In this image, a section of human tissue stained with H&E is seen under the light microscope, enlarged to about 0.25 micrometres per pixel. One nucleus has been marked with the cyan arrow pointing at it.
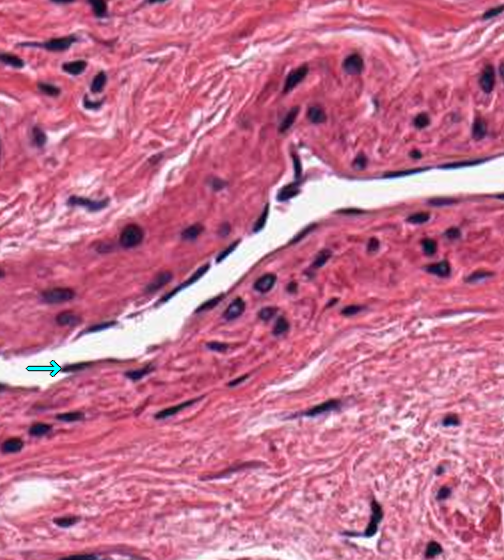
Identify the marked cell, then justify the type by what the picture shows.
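The marked nucleus belongs to an endothelial cell. The nucleus is thin, elongated and flattened, with its long axis running parallel to the edge of the lumen. The nucleus is dark and evenly stained throughout, with no internal detail visible. Almost no cytoplasm can be made out; the cell forms a thin line with no clear outline of its own. The cell lies directly along the lower edge of a narrow, slit-like vessel lumen, in a single row with other flattened nuclei lining the same lumen.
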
